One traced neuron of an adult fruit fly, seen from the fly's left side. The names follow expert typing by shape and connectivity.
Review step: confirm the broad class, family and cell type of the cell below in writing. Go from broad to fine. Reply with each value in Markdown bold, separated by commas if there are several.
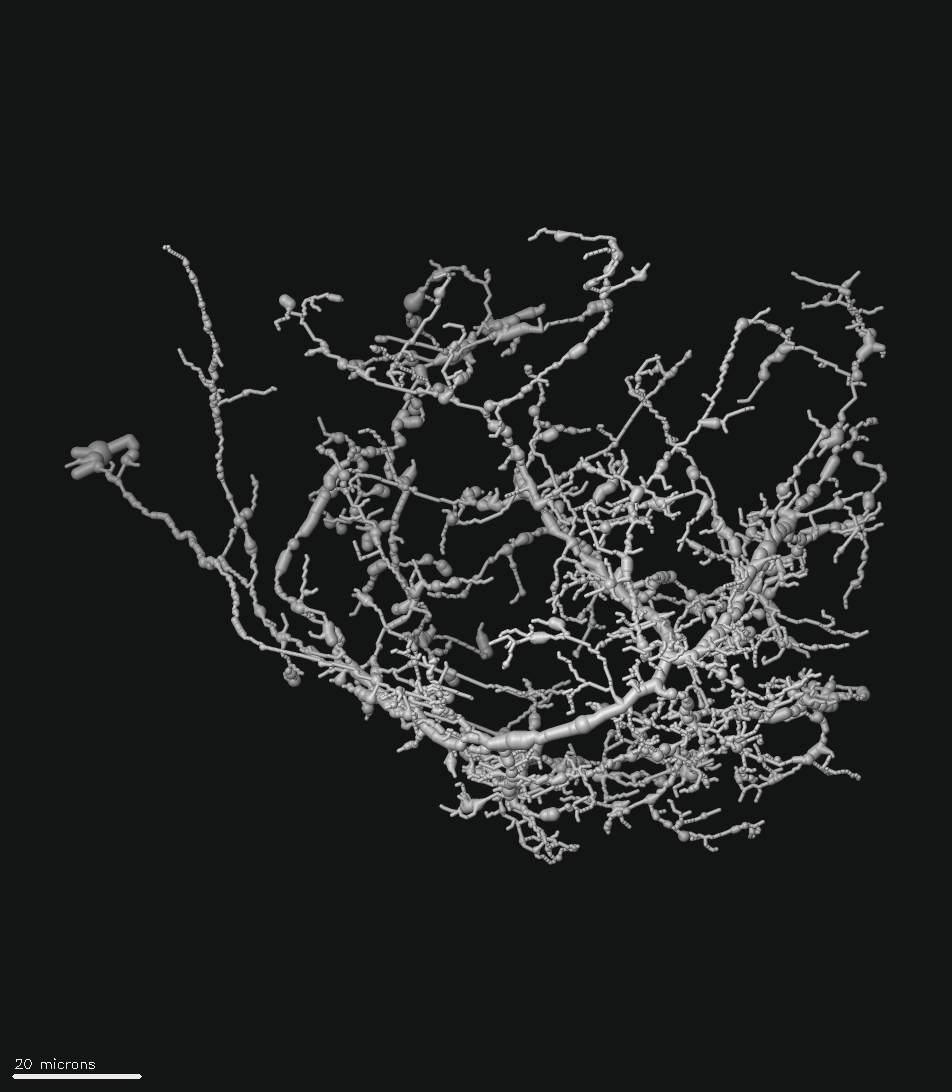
**nerve-cord intrinsic neuron**, **hemilineage 17A**, **IN17A019**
